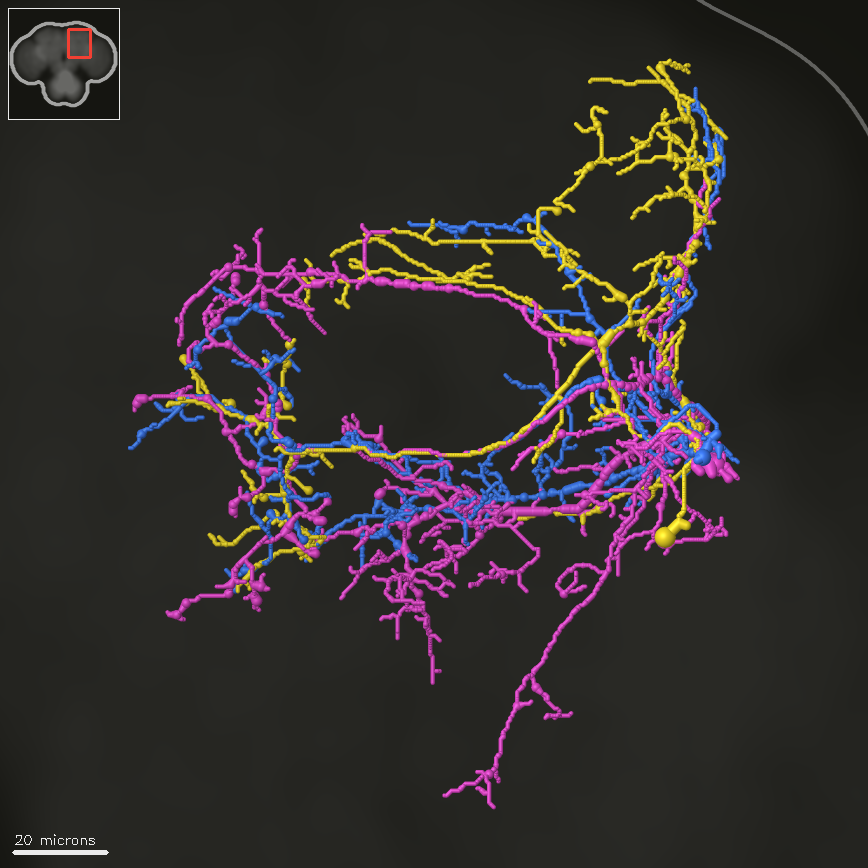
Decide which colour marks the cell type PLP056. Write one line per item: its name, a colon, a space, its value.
colour: blue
